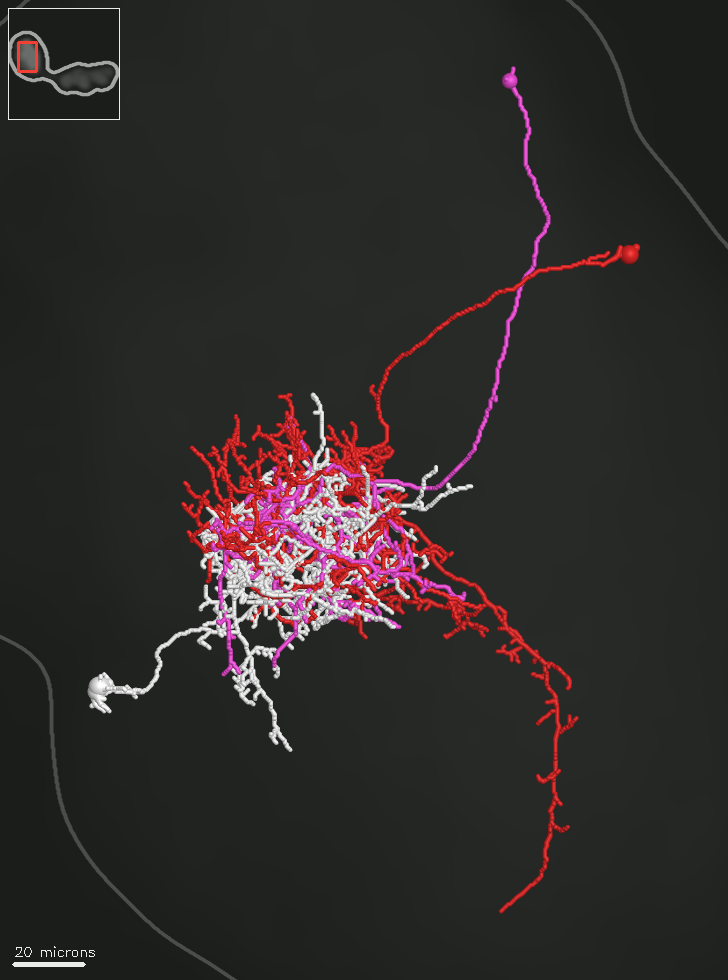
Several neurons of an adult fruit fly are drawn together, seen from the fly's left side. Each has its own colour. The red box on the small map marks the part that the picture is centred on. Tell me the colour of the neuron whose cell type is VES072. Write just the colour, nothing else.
red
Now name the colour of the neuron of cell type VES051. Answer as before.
magenta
